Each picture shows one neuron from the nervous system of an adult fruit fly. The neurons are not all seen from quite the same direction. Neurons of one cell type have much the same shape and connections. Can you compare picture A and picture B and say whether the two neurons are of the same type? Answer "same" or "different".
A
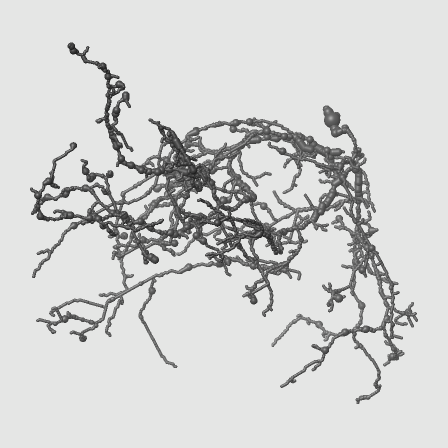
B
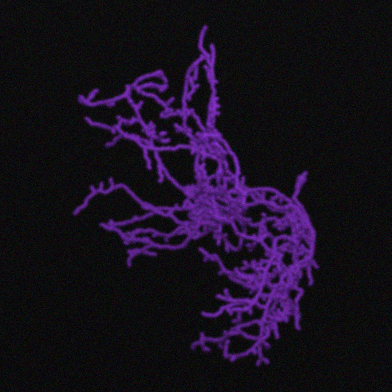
same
